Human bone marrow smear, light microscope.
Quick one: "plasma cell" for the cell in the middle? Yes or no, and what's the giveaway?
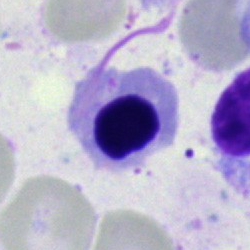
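Cytoplasm colour — a moderate rim of pale lavender-blue surrounds the nucleus.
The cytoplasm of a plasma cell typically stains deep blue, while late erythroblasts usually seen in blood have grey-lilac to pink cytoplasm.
This pale tint goes with erythroblast and against plasma cell. Chromatin — very dark and dense, almost uniform, with no visible pattern.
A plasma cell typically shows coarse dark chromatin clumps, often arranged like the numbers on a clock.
With no such pattern here, this point also goes against plasma cell. Cytoplasm width — wider on the upper-left side of the nucleus than on the lower-right. Nucleolus — none visible. Outline — irregular and angular rather than smoothly round. Verdict — plasma cell does not fit; the cell is an erythroblast.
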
